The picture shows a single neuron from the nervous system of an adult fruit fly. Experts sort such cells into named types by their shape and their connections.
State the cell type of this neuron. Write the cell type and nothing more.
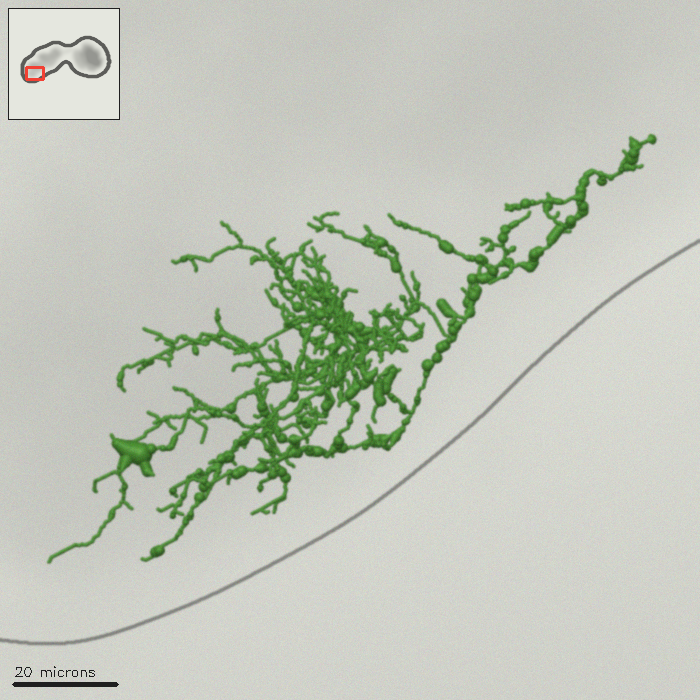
INXXX373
